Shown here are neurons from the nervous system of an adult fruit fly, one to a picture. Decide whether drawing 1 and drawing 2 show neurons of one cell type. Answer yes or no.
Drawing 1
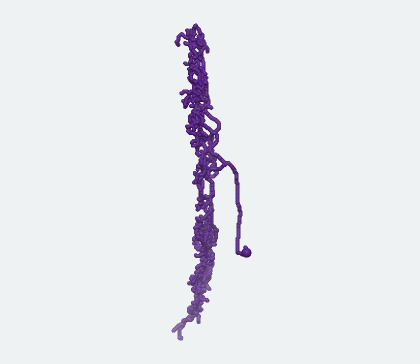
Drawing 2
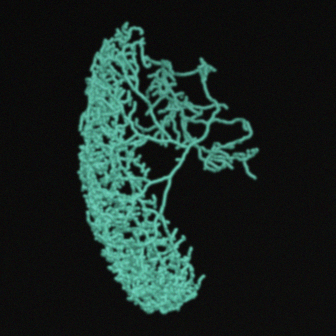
no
